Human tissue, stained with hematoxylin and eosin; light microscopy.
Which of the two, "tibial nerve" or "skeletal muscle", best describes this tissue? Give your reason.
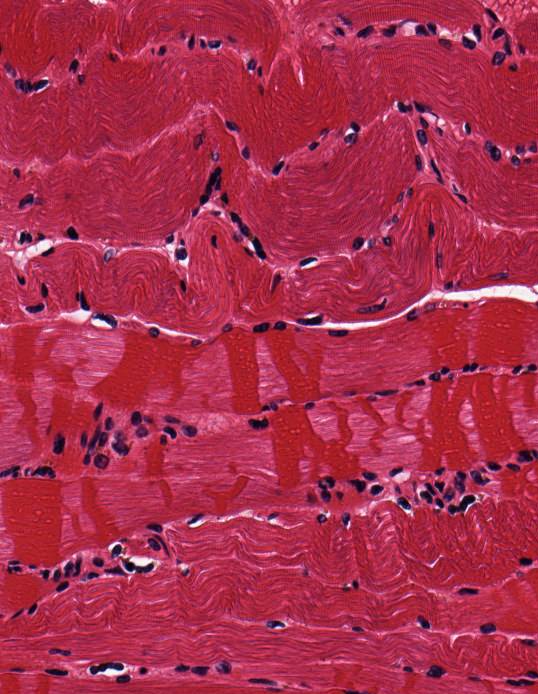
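It is skeletal muscle. Taking the field point by point: long, parallel muscle fibres run roughly horizontally across the whole of it, and their deeply eosinophilic cytoplasm is marked by fine lines running lengthwise. Next, the nuclei are dark, elongated and flattened, and they lie along the fibre edges rather than in the centres.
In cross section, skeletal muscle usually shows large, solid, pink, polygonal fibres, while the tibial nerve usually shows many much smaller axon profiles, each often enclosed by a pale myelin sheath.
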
